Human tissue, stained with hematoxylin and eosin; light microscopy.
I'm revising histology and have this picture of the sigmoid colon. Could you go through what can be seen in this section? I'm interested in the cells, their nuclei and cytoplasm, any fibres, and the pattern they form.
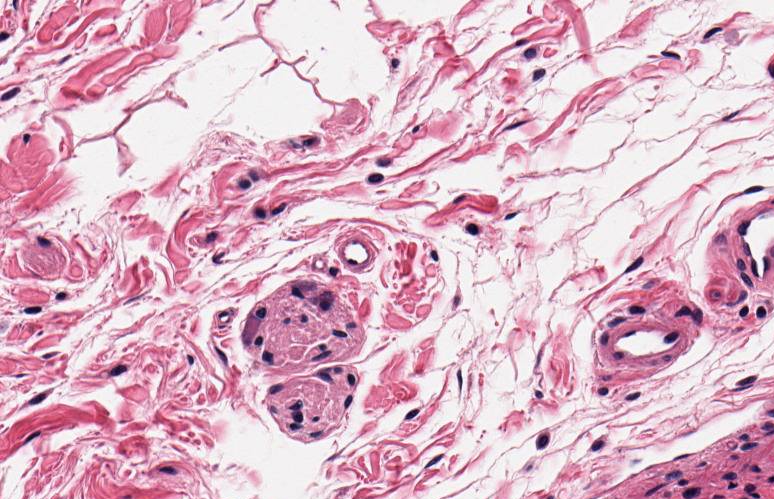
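Mostly loose connective tissue: wavy pink collagen fibres, wide clear spaces, sparse small dark spindle-shaped nuclei. Right of centre there's a small muscular vessel, thick-walled, its lumen a narrow slit. Just above and right of the upper nerve fascicle, a tiny vessel's round lumen stands open.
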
